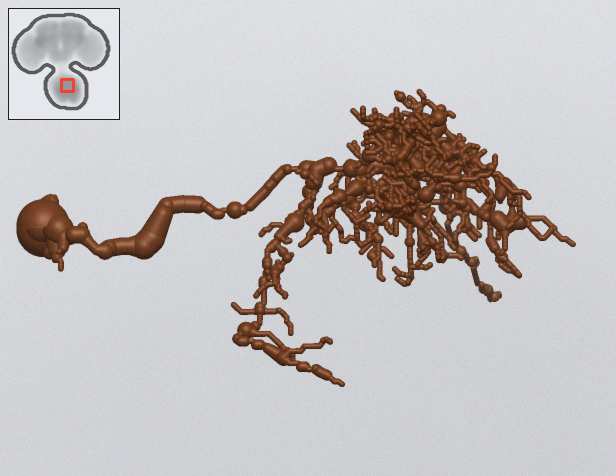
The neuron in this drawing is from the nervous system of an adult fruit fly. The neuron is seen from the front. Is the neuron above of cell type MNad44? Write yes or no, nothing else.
no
